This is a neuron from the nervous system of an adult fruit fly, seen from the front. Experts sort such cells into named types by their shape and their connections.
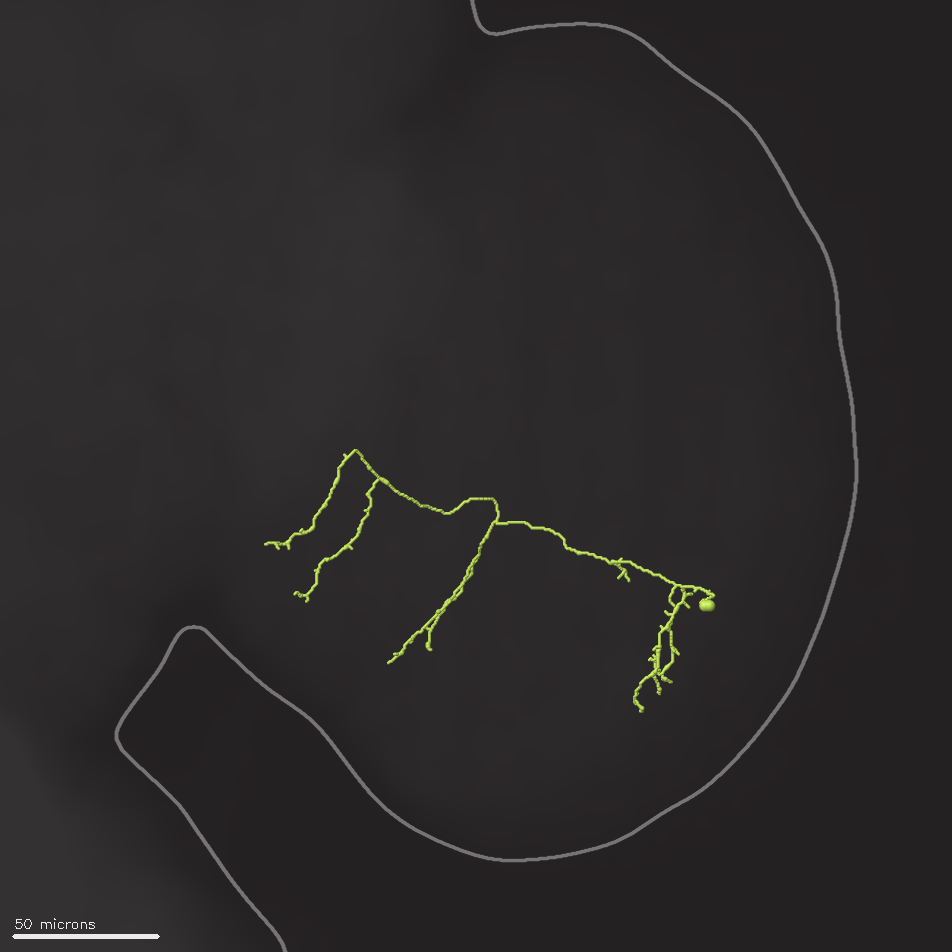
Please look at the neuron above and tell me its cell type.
TmY9a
